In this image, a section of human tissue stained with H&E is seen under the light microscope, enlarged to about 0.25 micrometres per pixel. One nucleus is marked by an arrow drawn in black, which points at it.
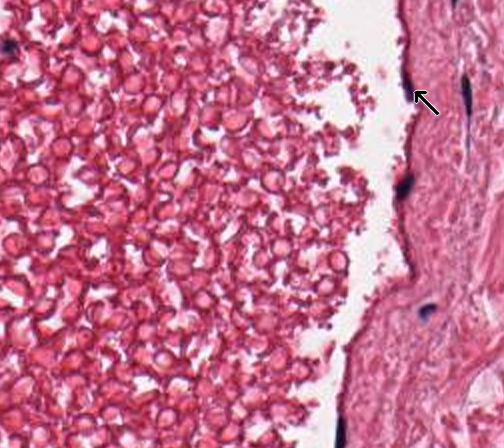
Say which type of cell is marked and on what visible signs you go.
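The marked cell is an endothelial cell. The nucleus is thin and elongated, flattened lengthwise along the edge of the tissue. The nucleus stains very dark, almost black, and evenly throughout. No separate cytoplasm can be made out; the cell appears only as a thin dark line that merges with the pink surface of the wall.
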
